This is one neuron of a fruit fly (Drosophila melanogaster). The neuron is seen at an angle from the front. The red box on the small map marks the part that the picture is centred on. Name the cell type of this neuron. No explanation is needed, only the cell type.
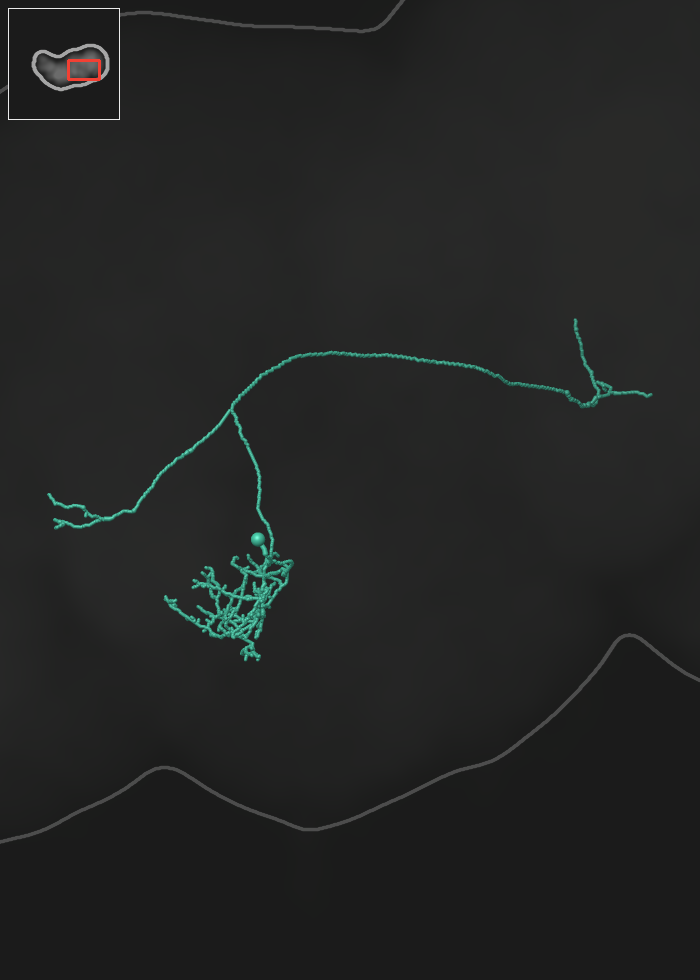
CB2558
